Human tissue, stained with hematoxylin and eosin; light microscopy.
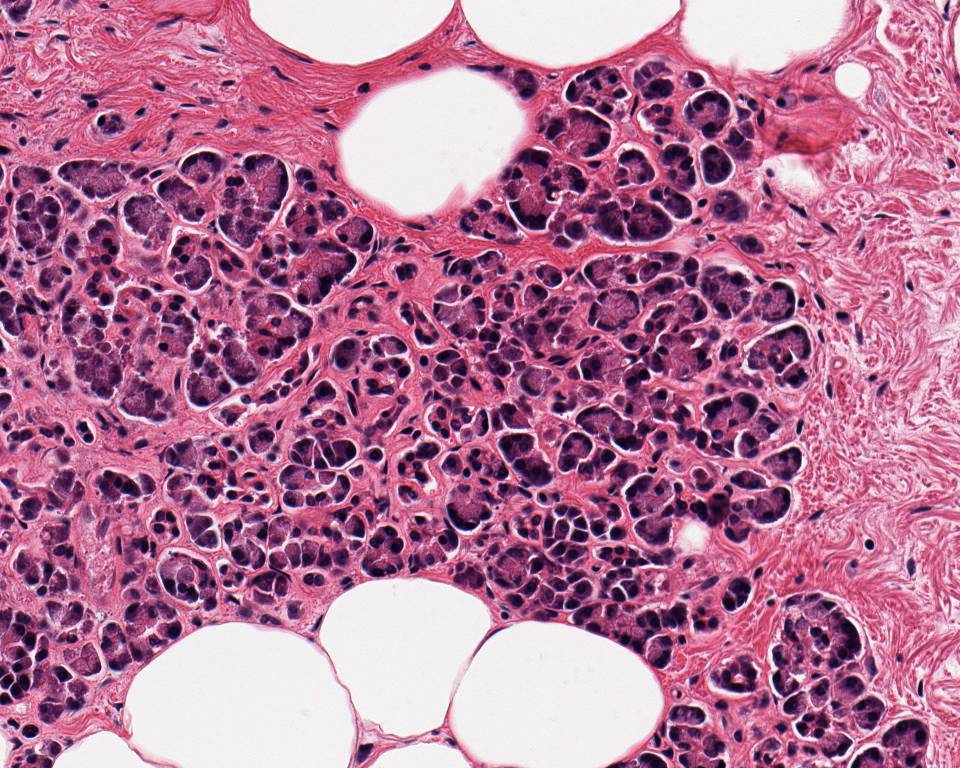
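Pancreas, H&E. Small rounded acini packed in lobule-like clusters, centre and left, divided by pink fibrous septa. Acinar cells: deep purple, granular cytoplasm; small, round, darkly stained nuclei. Large empty fat cells along top and bottom edges.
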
